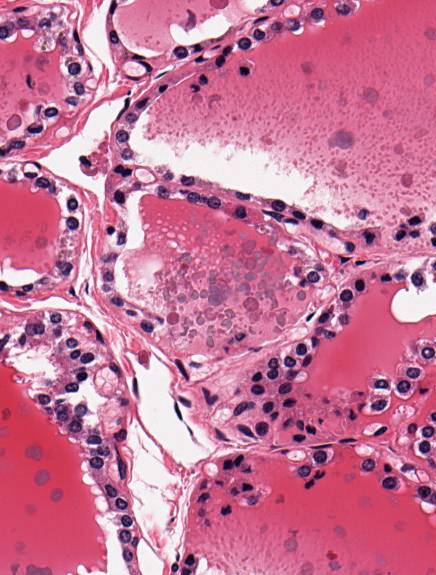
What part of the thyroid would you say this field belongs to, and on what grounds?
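Answer: thyroid follicle. Closely packed round to angular follicles filled with pink colloid make up the field. Each has a single layer of cuboidal to flattened lining cells with small, round, dark-staining nuclei.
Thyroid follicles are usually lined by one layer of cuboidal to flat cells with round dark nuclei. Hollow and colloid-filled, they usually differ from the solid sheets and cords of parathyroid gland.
The central follicle holds many loose rounded cells within its colloid.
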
